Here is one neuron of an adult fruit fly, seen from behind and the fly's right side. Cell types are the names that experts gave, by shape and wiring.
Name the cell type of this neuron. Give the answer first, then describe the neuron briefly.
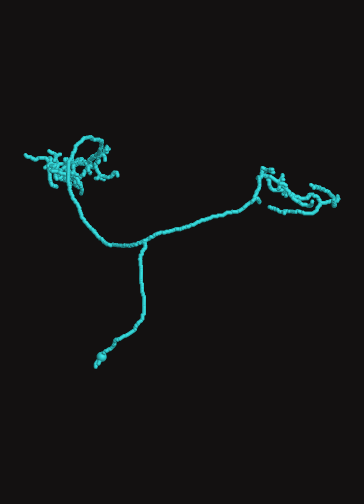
The cell type is AMMC005. This is a central-brain intrinsic neuron. Its cell body lies at the lower left of the picture. As drawn here it is wider than it is tall.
